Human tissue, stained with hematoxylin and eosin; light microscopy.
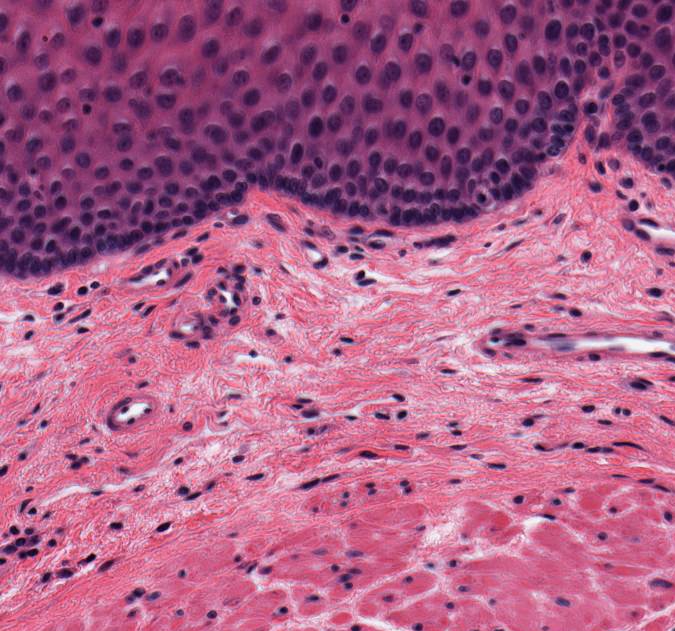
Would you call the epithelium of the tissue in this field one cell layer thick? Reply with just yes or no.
No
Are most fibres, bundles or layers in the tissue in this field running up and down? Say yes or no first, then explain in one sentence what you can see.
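No. The connective tissue is made of pink collagen fibres with scattered spindle-shaped nuclei running mostly across the field from side to side.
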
